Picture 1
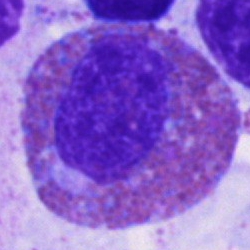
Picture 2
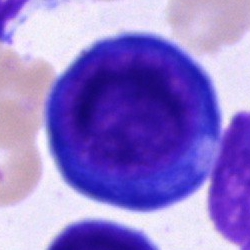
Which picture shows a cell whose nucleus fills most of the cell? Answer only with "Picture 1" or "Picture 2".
Picture 2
